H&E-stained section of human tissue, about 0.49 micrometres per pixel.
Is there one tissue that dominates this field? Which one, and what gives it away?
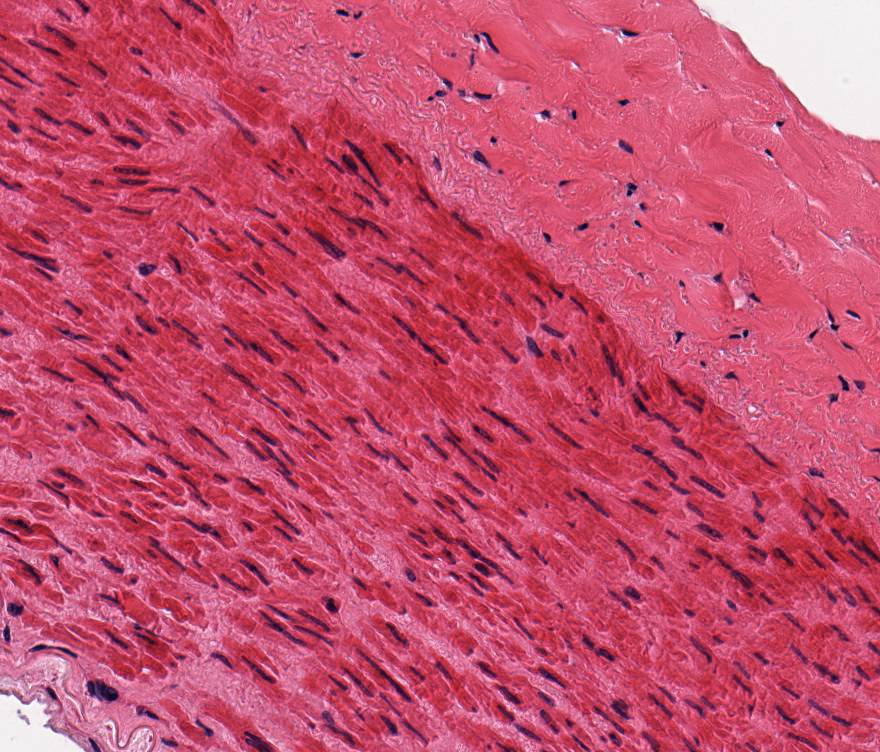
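Shown here: tunica media of an artery, its broad band of smooth muscle filling the left and lower part of the field. The cytoplasm stains deep red and lacks cross-striations.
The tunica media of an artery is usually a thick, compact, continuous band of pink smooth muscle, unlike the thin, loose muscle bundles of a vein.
Paler pink, wavy collagen with sparse small dark nuclei occupies the upper right, beyond a diagonal border from upper centre to right edge.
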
